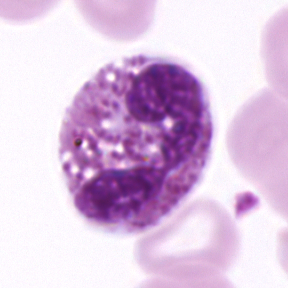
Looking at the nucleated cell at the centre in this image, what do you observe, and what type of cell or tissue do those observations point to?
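A smooth outline, roundly oval. Inside, the nucleus splits into two large lobes, one at the upper right and the other at the lower left. Its chromatin is dark purple and densely clumped. So: an eosinophil.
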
